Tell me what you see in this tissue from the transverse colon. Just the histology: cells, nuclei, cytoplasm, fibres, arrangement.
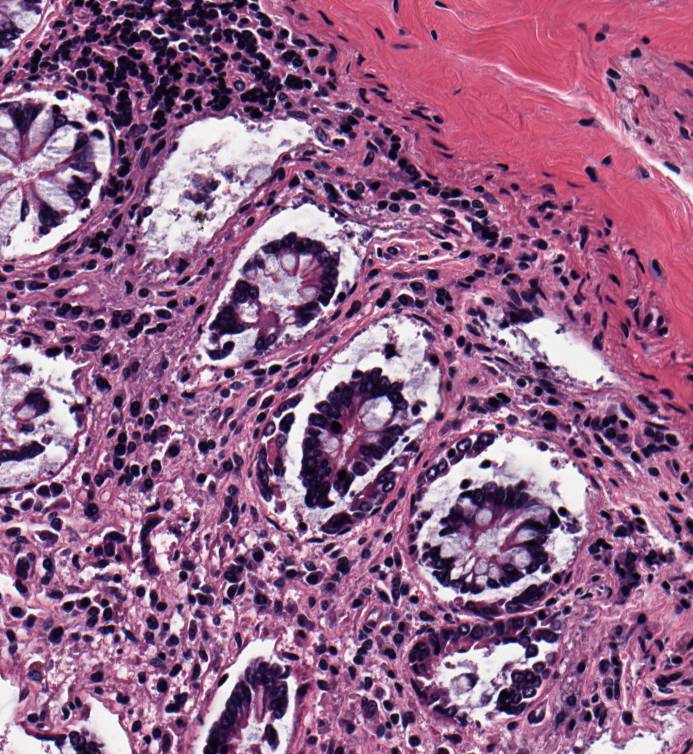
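Gland lining: one layer of columnar cells, dark nuclei towards the base, with scattered goblet cells holding pale, rounded mucin vacuoles. Densest cluster of small dark nuclei: top left, above the upper glands. Upper right corner: a band of strongly eosinophilic fibres, sparse elongated nuclei.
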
